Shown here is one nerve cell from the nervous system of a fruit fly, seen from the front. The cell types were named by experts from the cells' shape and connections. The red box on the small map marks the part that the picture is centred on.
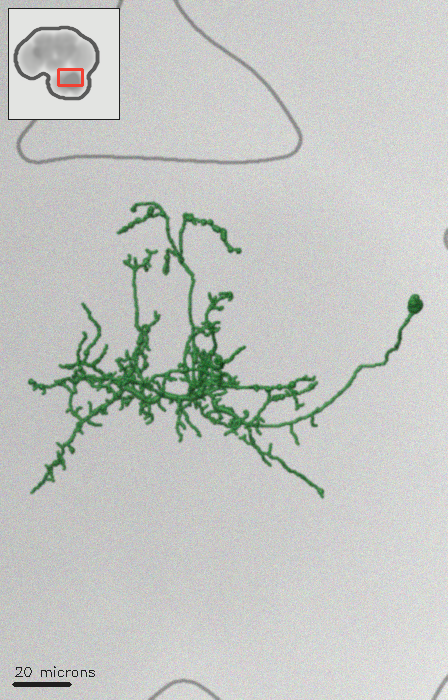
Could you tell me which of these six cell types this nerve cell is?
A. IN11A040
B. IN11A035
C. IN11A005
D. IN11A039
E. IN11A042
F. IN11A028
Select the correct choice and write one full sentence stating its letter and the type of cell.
Option B states the cell type of the nerve cell, which is IN11A035.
